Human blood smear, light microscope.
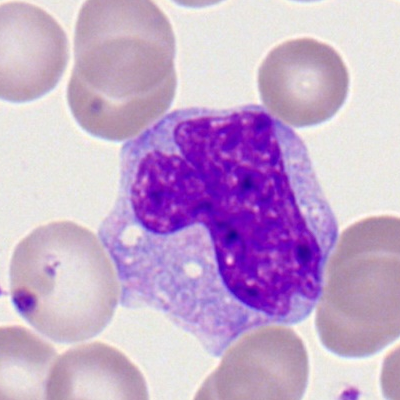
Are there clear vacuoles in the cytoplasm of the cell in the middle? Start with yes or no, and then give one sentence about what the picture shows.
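Yes. Two clear round vacuoles lie in the cytoplasm to the lower left of the nucleus.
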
